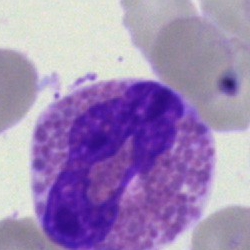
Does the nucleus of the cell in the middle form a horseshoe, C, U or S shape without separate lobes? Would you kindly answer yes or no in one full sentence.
Yes, within this cell the nucleus runs as one curved band without separate lobes.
